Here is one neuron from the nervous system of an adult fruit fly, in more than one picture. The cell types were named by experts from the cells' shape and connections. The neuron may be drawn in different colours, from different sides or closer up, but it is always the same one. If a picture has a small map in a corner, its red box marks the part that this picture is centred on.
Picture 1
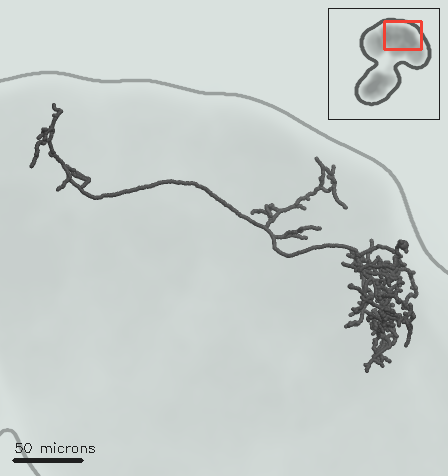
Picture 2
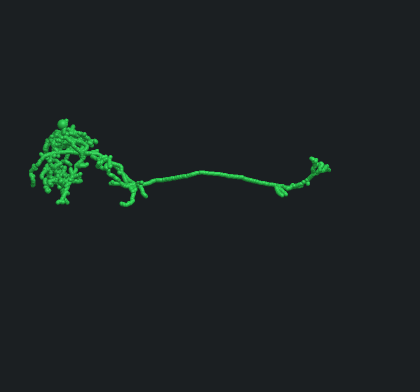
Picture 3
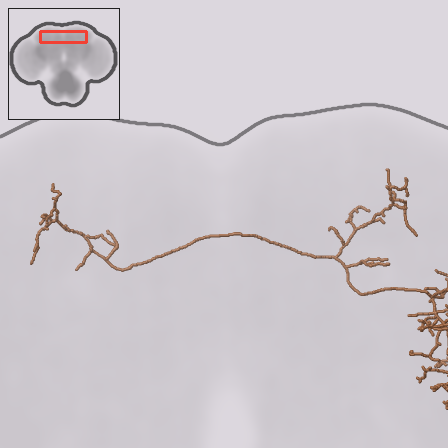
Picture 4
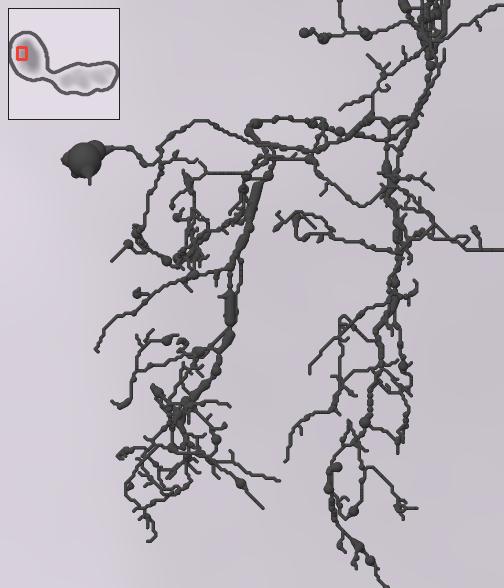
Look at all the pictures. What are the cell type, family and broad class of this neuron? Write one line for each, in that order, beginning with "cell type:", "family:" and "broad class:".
cell type: AVLP725m
family: hemilineage VLPl&d1_dorsal
broad class: central-brain intrinsic neuron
